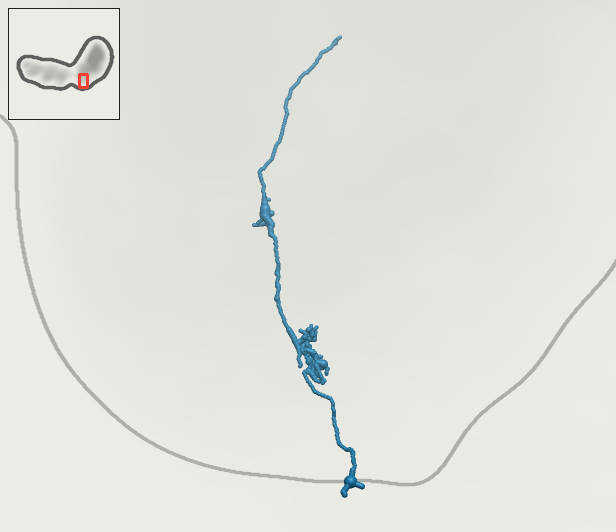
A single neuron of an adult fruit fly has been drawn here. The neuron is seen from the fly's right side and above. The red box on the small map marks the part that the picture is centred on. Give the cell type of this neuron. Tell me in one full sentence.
This neuron represents the cell type Tm1.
